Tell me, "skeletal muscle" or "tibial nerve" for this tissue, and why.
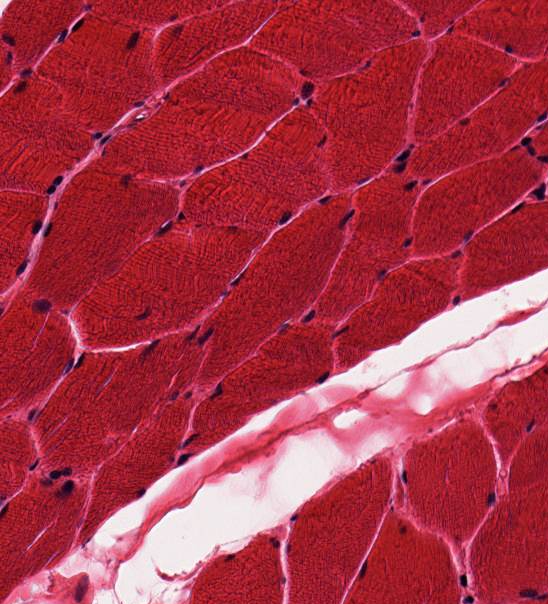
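This is skeletal muscle.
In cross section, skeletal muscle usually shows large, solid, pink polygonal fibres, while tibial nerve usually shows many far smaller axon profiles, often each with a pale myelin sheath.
Here small dark nuclei lie at the edges of the muscle fibres, not their centres, and a thin pale pink strand of connective tissue separates each fibre from its neighbours.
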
